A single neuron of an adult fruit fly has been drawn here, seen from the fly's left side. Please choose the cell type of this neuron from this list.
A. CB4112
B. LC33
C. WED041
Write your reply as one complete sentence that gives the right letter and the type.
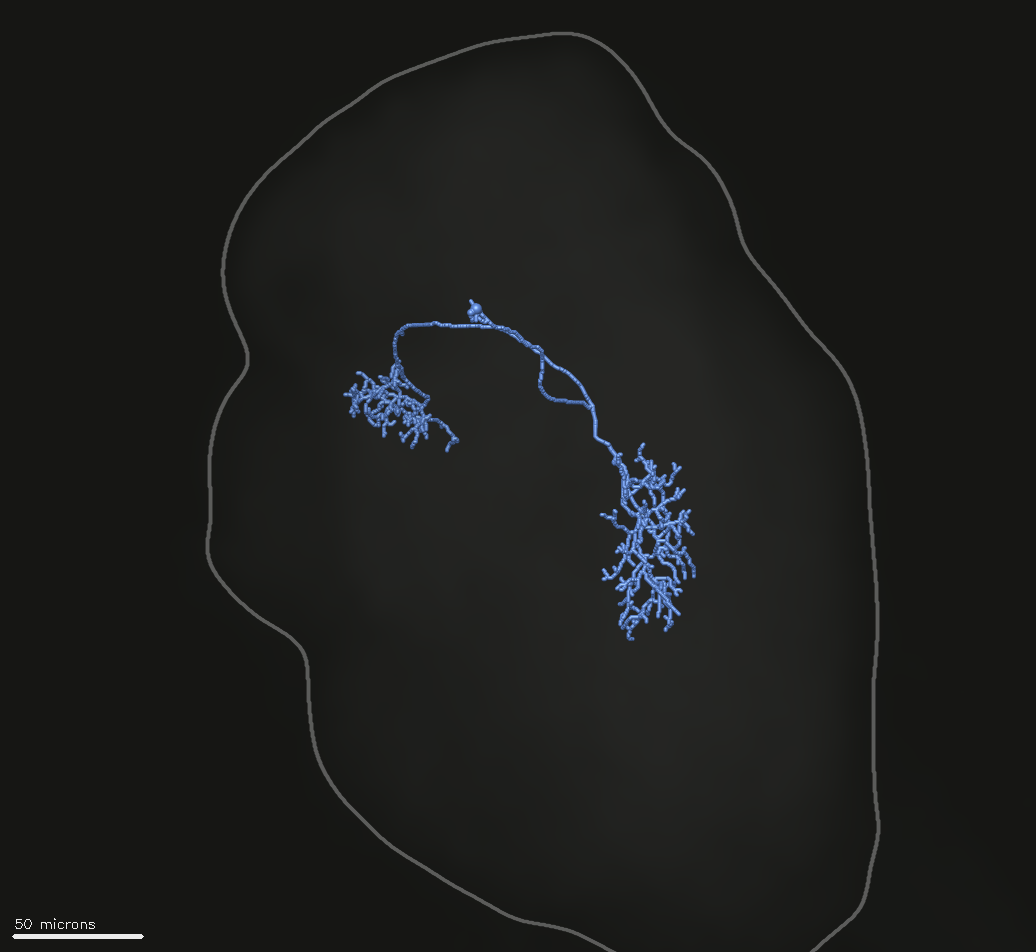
Given as option B, LC33 is the cell type for the neuron.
